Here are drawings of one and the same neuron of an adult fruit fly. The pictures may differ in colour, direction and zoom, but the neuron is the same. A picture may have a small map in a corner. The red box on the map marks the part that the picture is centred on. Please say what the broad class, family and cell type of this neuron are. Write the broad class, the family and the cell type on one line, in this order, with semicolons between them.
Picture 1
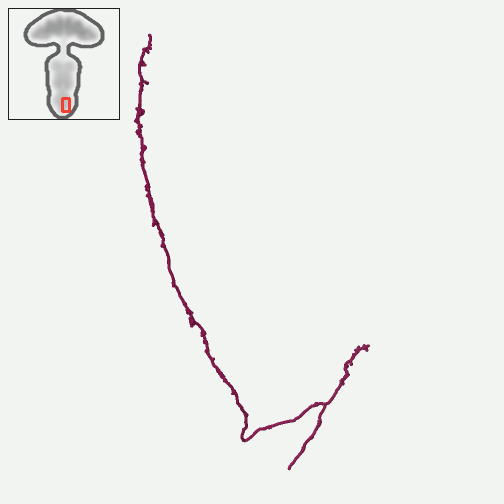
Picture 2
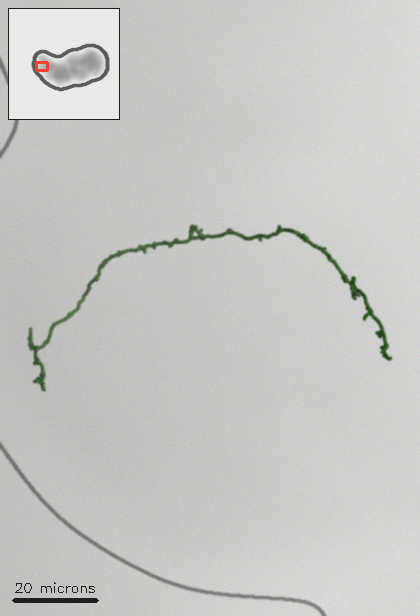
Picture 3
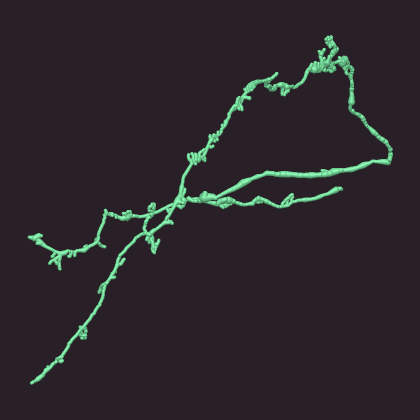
sensory neuron entering the nerve cord; class mechanosensory tactile; SNta32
